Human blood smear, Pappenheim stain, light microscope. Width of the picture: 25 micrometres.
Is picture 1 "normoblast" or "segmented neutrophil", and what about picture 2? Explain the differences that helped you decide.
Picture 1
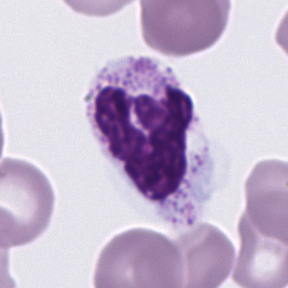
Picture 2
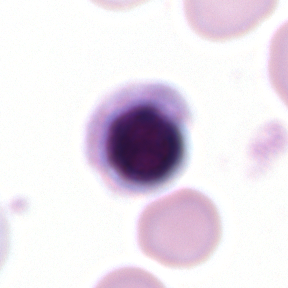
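Picture 1 shows the segmented neutrophil; picture 2 shows the normoblast. The nuclei differ in form and size: in the segmented neutrophil the nucleus is divided into lobes, with a small pale gap between them near its upper middle, and measures about 11 by 8 micrometres, whereas the normoblast nucleus is round and about 7 micrometres across.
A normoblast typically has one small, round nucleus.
In both cells the chromatin is dark purple and no nucleoli are visible; in the segmented neutrophil it is coarsely clumped, in the normoblast dense.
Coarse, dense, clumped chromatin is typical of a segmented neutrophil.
The cytoplasm of the segmented neutrophil is very pale, almost colourless, and contains scattered small purple granules; that of the normoblast is pale lilac, bluish next to the nucleus, and shows no granules.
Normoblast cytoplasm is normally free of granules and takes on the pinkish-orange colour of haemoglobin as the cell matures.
In outline, the segmented neutrophil is an irregular oval, longest from upper left to lower right, while the normoblast is roughly round.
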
